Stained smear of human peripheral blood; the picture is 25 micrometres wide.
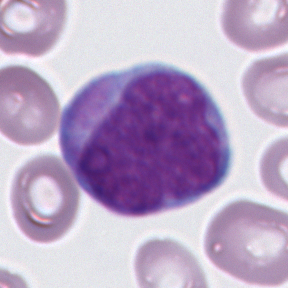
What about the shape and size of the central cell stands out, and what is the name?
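Look first at the outline: it is smooth and roughly round, about 15 micrometres across. The nucleus sits off-centre toward the right and fills about 70% of the cell's area, so the widest band of cytoplasm is on the left. Its chromatin is finely stippled and fairly evenly spread, not coarsely clumped. You won't find any vacuoles in the cytoplasm. This is an atypical promyelocyte.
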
